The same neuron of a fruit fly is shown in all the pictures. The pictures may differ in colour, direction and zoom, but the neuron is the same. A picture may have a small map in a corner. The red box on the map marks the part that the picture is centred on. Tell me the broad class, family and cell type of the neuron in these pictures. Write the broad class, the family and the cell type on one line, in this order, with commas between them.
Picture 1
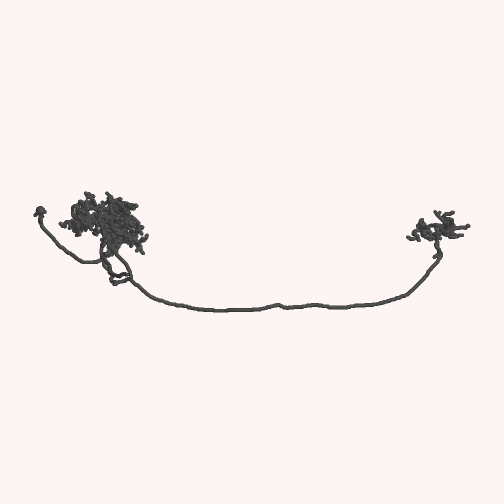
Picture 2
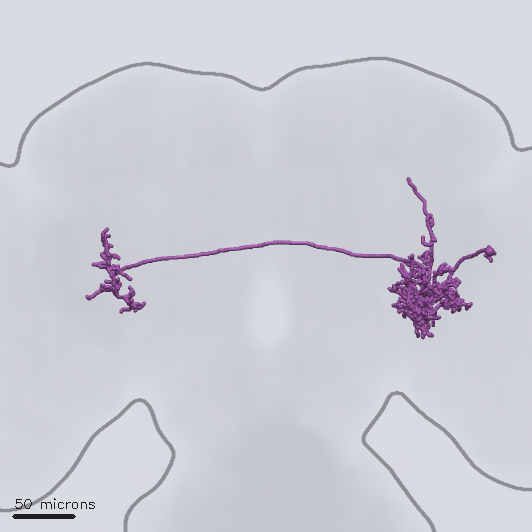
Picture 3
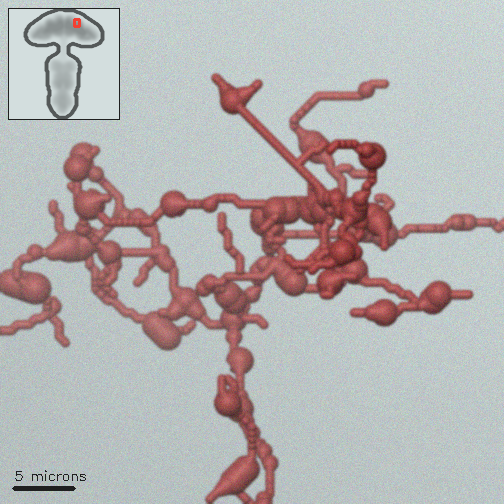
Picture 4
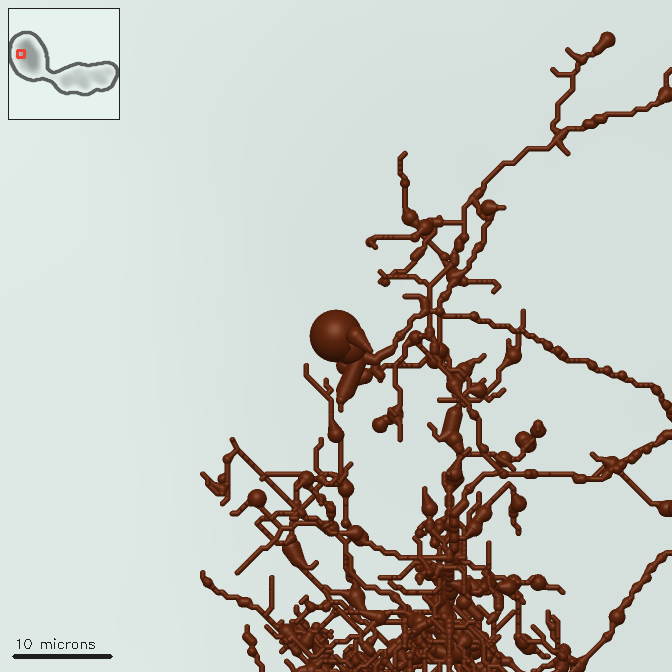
central-brain intrinsic neuron, hemilineage VLPl&d1_lateral, AVLP262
